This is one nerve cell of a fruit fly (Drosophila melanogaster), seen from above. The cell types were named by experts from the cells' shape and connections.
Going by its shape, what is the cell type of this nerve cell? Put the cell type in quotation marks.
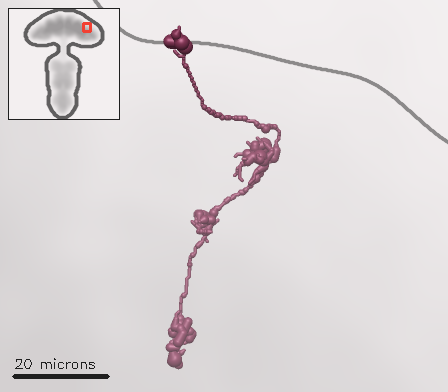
"Mi1"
